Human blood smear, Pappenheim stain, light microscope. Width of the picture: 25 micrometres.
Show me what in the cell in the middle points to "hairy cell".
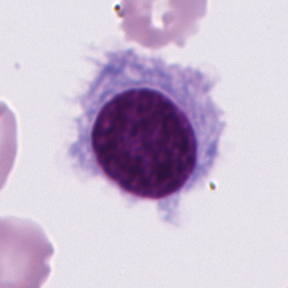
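The outline is the part that goes with a hairy cell: it is irregular and ragged rather than smooth.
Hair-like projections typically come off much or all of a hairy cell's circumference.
This one is about 14 micrometres across.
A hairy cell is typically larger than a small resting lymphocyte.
The cytoplasm is pale greyish-blue. The nucleus is about 9 micrometres across, fills about 50% of the cell's area and lies toward the bottom of the cell. Its chromatin is dark purple and moderately clumped, with paler spaces between the clumps. What sits less comfortably is the nuclear shape: it is round, with a smooth margin and no indentation or folding.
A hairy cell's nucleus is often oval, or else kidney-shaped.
So the ragged outline goes with the name, while the round, smooth nucleus does not.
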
